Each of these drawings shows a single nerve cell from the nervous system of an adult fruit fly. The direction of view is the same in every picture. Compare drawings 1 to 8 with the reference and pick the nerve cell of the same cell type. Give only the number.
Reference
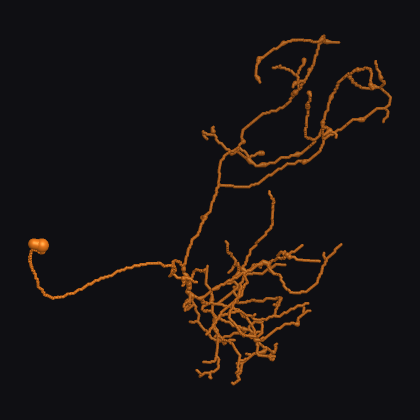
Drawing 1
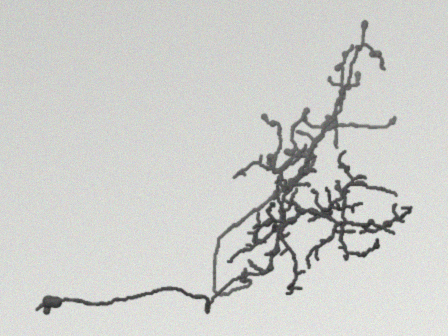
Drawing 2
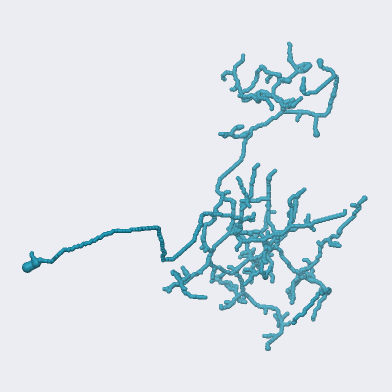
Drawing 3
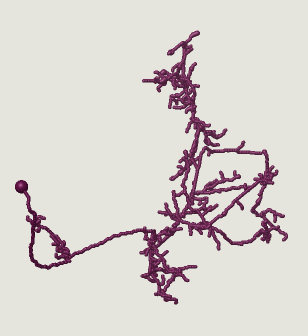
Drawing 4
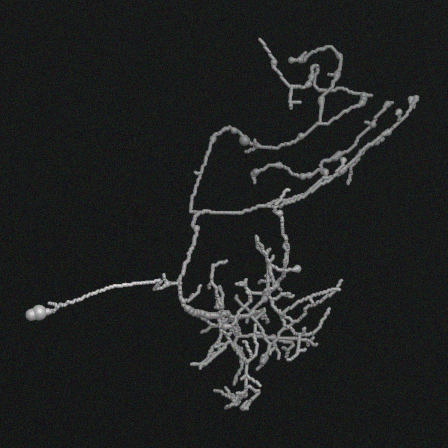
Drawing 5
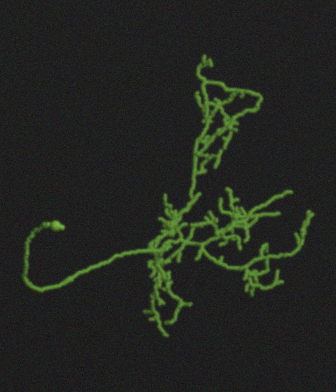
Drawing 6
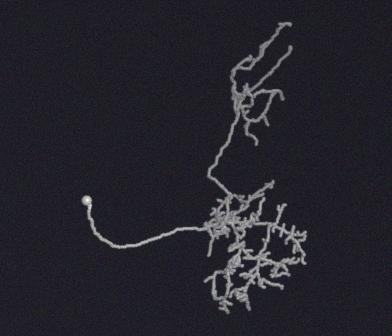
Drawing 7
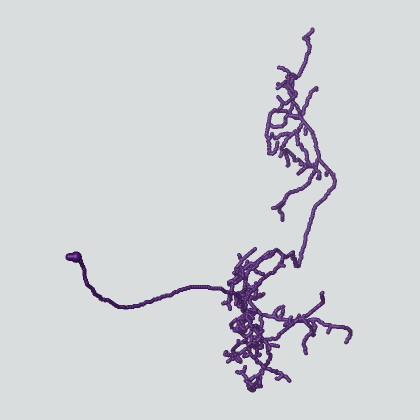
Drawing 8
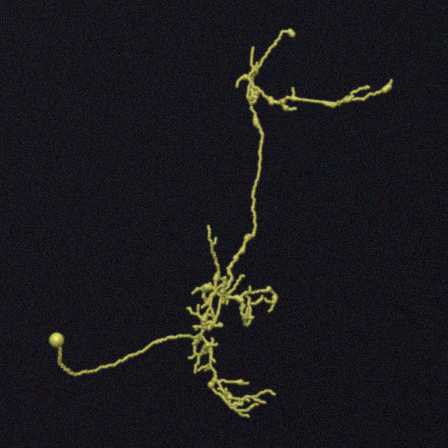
4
